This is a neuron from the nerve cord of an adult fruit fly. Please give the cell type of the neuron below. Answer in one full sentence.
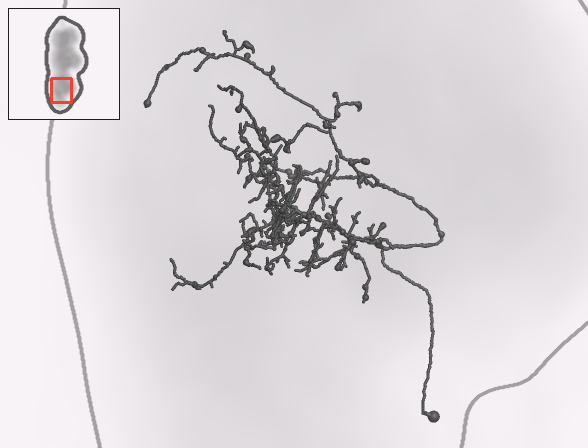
Cell type IN01B036 is what this neuron is.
